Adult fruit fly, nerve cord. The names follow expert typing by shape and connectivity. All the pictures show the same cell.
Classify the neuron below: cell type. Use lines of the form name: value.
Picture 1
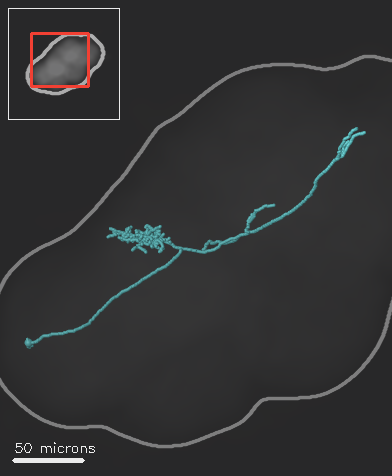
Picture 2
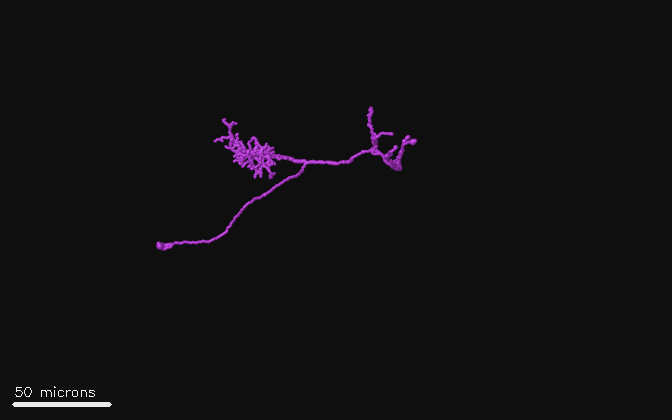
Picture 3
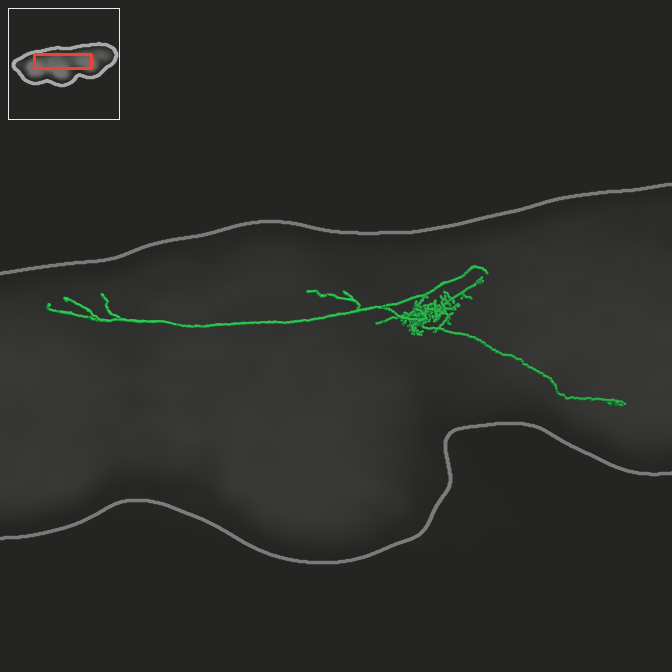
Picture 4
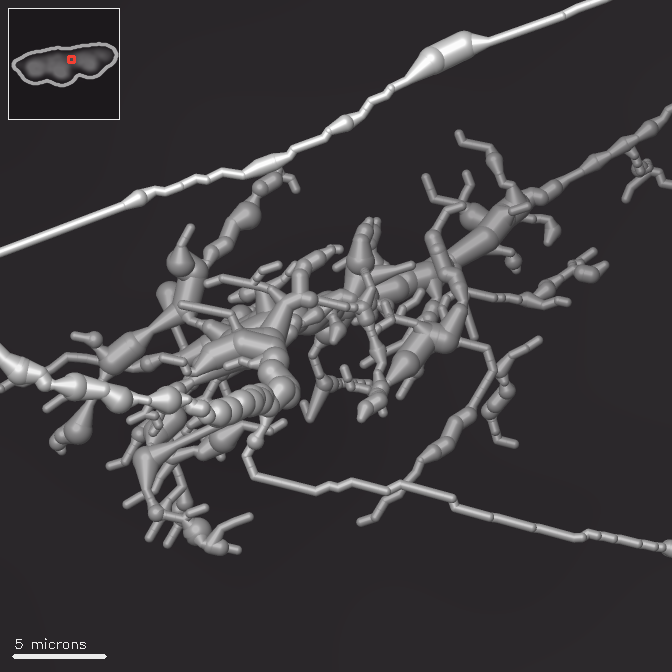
cell type: IN08B093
